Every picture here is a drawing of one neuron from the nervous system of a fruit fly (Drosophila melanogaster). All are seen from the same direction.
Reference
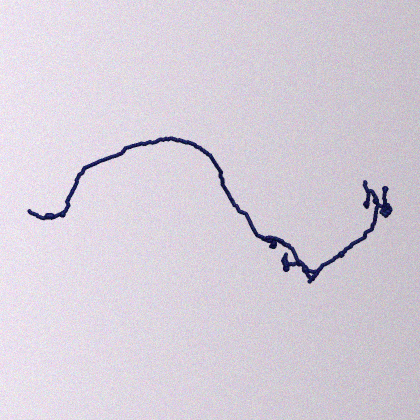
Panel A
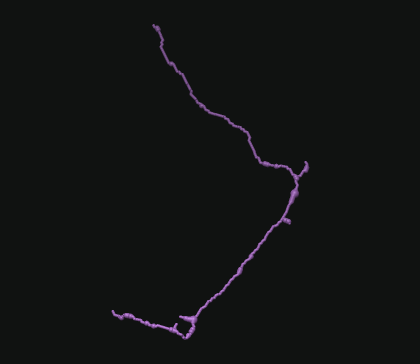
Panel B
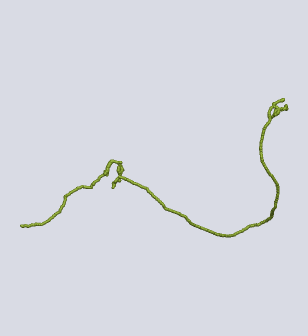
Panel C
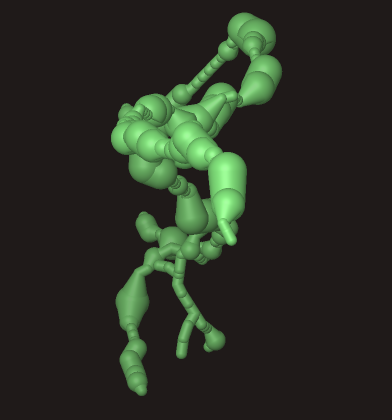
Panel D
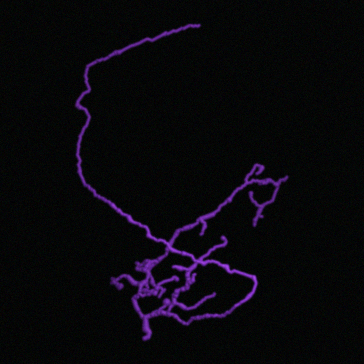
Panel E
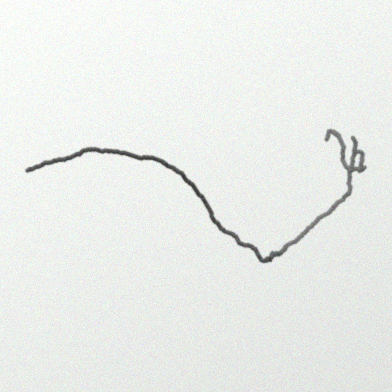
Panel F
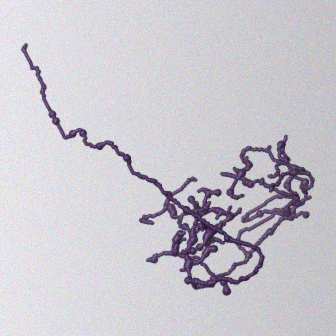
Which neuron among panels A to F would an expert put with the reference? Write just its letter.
E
